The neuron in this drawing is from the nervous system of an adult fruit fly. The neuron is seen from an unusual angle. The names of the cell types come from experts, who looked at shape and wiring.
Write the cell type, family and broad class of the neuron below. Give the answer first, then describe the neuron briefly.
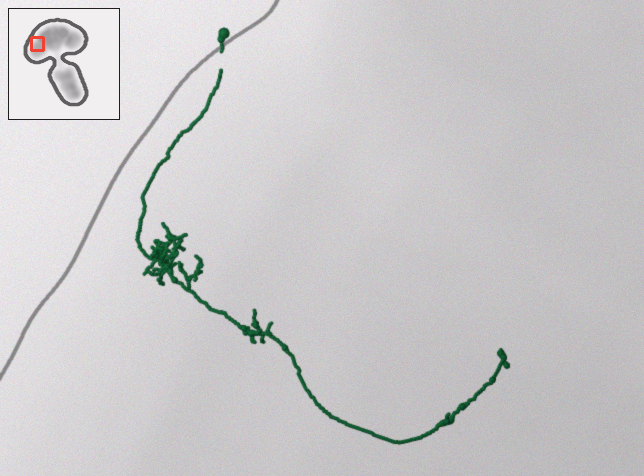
Its cell type is Tm4. Its family is Tm. It is an optic-lobe intrinsic neuron. It is in the brain and does not reach the nerve cord. As drawn here it is about as wide as it is tall.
